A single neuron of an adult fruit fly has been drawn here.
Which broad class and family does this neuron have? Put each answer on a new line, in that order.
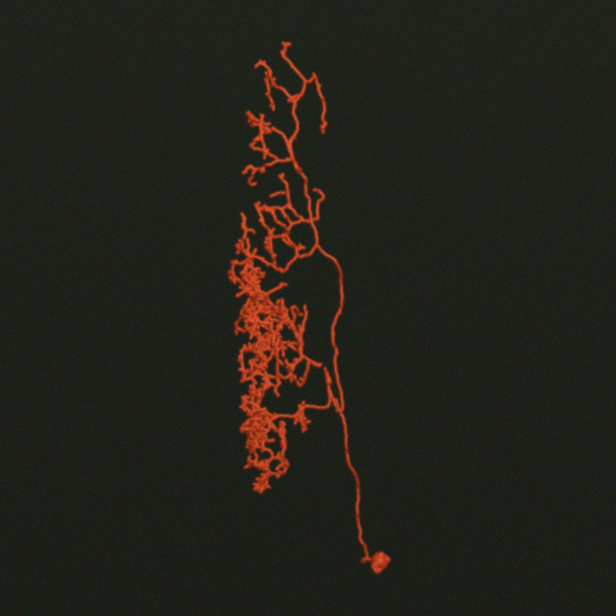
optic-lobe intrinsic neuron
LPi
